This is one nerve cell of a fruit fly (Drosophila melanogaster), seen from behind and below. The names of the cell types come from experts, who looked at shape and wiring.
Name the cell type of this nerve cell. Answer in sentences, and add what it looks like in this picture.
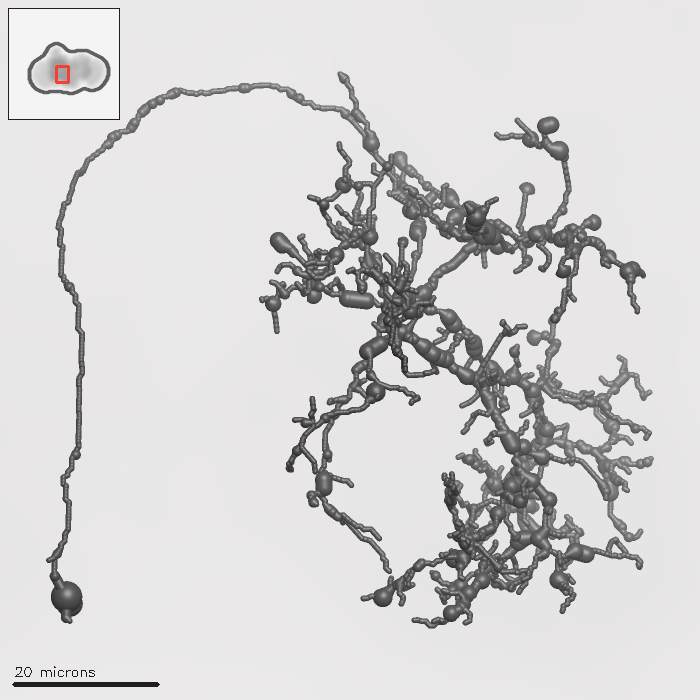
The cell type is IN12B034. It is a nerve-cord intrinsic neuron. Its cell body lies at the lower left of the picture. By the scale bar it is about 85 microns wide in this view. The picture shows more than a hundred branch ends.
